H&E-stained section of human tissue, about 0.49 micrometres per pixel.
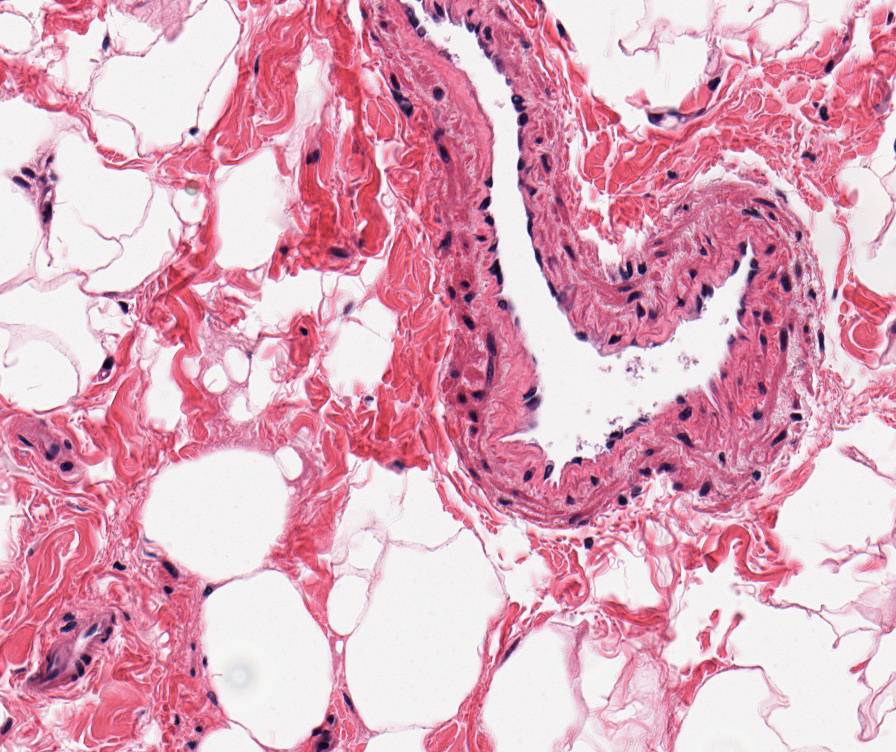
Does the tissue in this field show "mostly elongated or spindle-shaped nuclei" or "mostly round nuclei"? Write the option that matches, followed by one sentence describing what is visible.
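Mostly elongated or spindle-shaped nuclei. The vessel wall is made of several layers of smooth muscle cells whose elongated dark nuclei run around the lumen.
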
